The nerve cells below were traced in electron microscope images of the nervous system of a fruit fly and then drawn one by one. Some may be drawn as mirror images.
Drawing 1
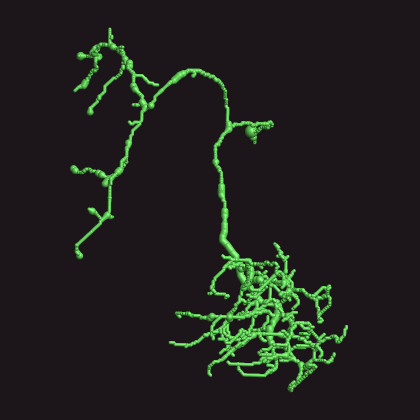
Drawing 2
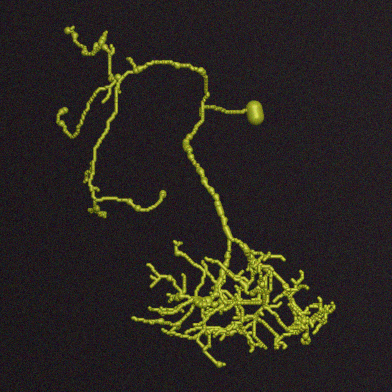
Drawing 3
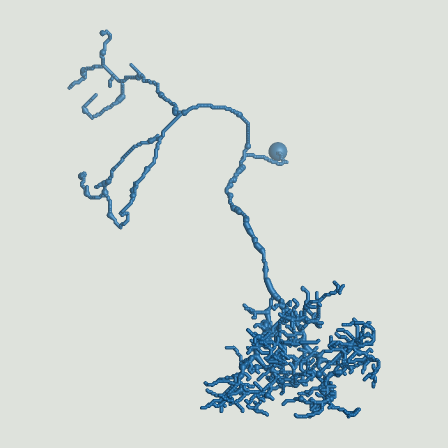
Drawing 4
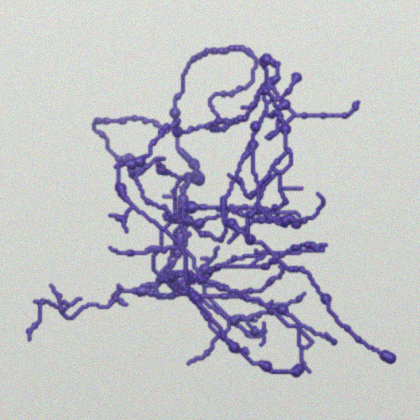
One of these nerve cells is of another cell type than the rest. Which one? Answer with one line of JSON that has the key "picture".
{"picture": 4}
